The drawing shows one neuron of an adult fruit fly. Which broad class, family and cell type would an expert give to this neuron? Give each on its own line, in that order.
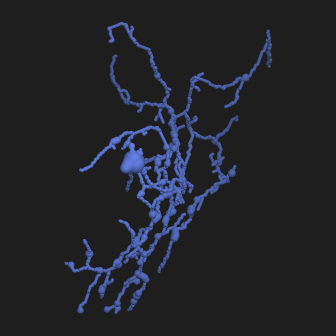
central-brain intrinsic neuron
hemilineage LHd2
CB1057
